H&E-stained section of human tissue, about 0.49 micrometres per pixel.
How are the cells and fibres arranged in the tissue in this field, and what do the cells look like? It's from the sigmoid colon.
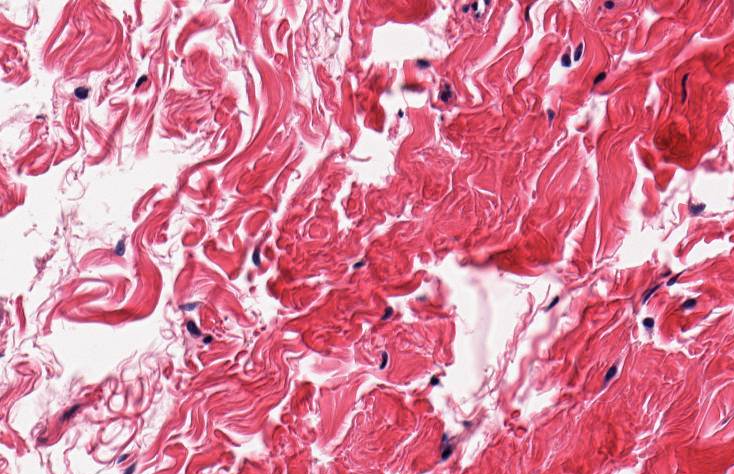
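Between the collagen bundles, across the field, you'll spot sparse, small, dark, elongated nuclei lying singly. There's no epithelium anywhere. On the left, thin, pale pink, wispy fibres cross the white spaces, and at the lower right the bundles are packed more tightly than there.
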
